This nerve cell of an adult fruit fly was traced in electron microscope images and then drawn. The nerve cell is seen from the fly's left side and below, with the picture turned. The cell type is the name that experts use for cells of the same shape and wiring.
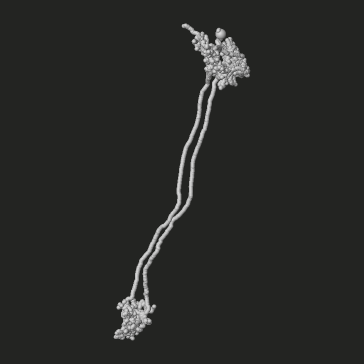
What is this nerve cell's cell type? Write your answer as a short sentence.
The cell type is AN00A009.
